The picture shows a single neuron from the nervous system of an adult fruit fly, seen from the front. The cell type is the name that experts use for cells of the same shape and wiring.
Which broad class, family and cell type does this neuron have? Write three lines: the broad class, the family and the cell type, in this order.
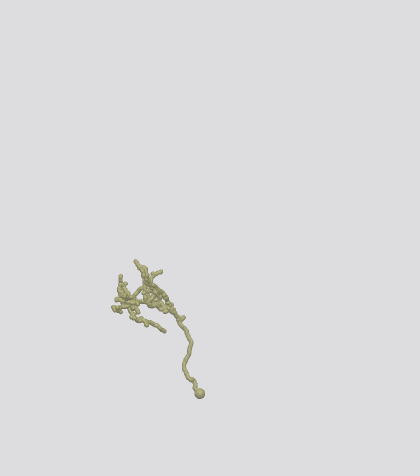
central-brain intrinsic neuron
hemilineage LB3
CB2235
